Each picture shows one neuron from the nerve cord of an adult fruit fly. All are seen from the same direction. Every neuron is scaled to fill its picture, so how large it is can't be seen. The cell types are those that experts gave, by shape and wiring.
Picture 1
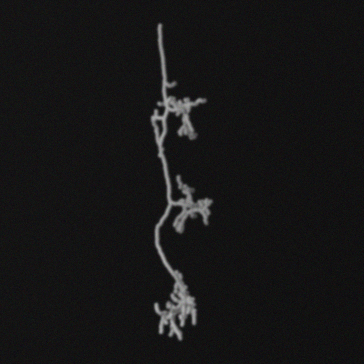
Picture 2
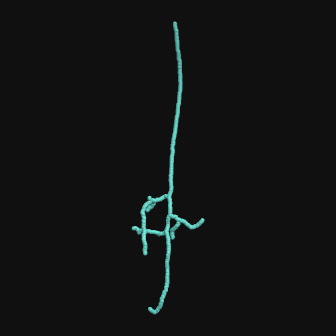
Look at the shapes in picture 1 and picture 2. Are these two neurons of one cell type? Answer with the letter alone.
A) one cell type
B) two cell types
B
